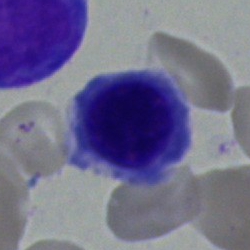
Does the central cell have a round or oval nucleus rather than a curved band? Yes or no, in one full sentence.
Yes, its nucleus is a round or oval mass rather than a curved band.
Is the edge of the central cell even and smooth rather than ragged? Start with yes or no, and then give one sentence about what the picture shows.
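No. The lower left edge of the cytoplasm is ragged with small bulges.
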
